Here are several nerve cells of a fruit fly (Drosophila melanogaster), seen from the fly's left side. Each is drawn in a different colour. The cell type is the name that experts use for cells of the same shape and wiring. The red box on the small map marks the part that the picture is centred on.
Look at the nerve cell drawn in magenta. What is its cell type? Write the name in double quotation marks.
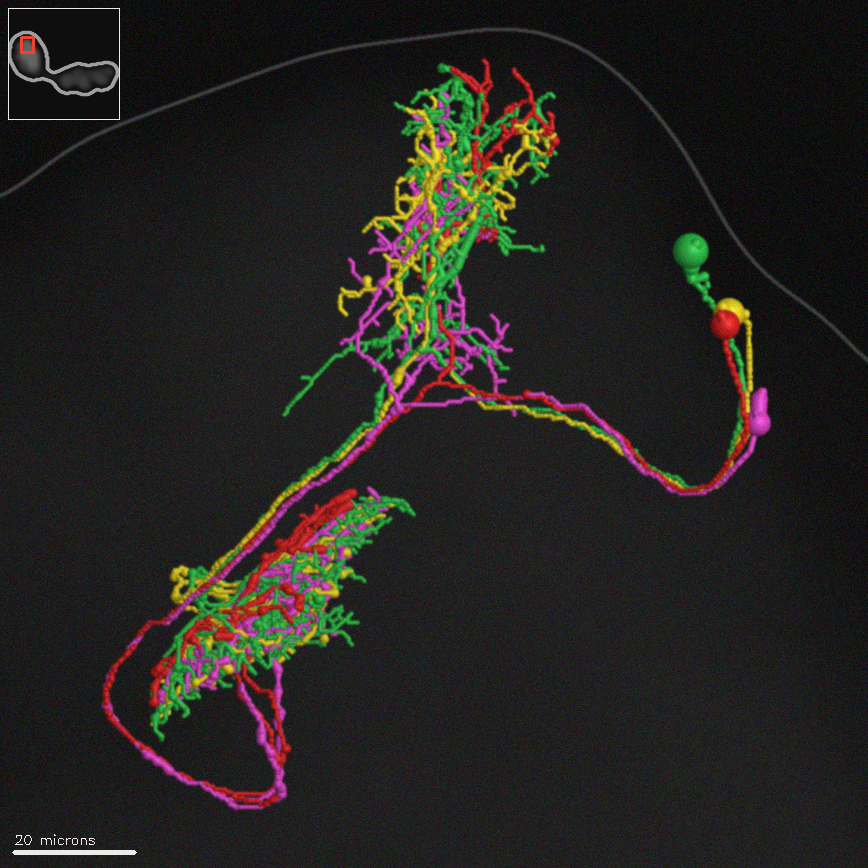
"FB7L"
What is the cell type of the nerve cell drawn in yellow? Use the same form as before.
"FB7K"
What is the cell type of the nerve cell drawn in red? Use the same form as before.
"FB8H"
